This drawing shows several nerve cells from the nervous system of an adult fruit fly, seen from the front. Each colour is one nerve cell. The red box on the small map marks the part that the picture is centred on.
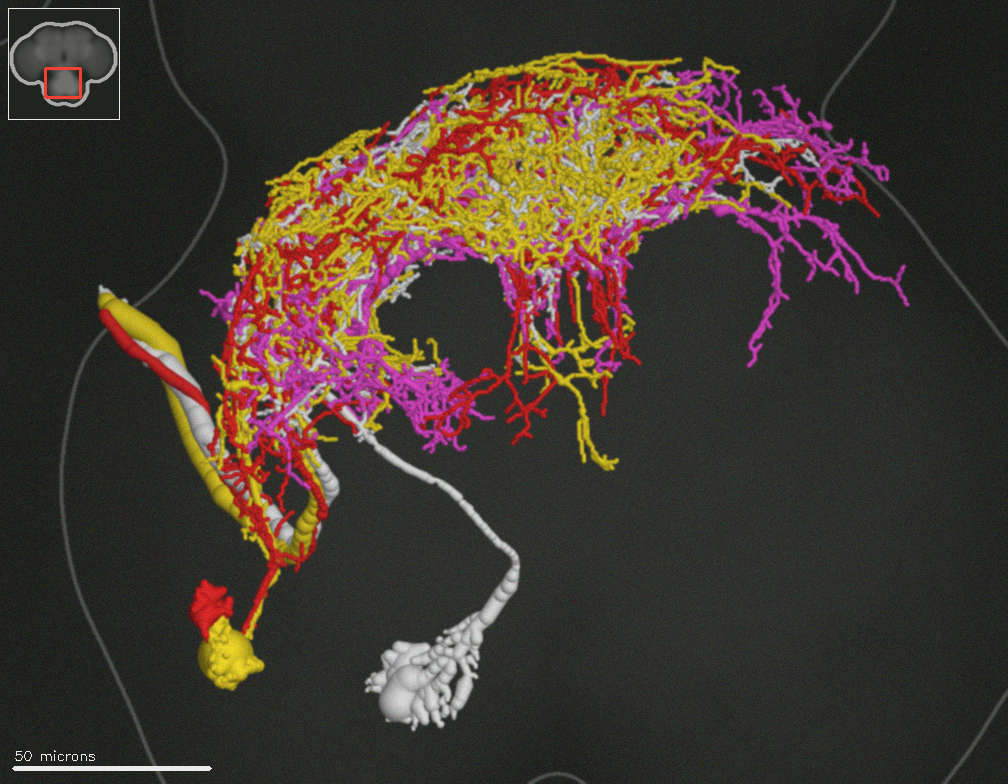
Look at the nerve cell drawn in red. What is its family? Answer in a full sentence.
The family is hemilineage 08A.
